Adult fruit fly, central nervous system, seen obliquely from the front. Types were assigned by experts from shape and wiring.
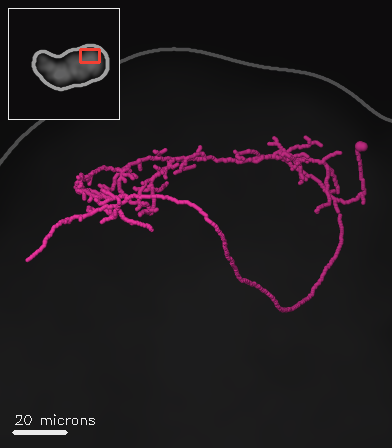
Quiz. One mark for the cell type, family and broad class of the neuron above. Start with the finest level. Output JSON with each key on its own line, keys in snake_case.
{
 "cell_type": "CB1289",
 "family": "hemilineage LHl2_dorsal",
 "broad_class": "central-brain intrinsic neuron"
}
